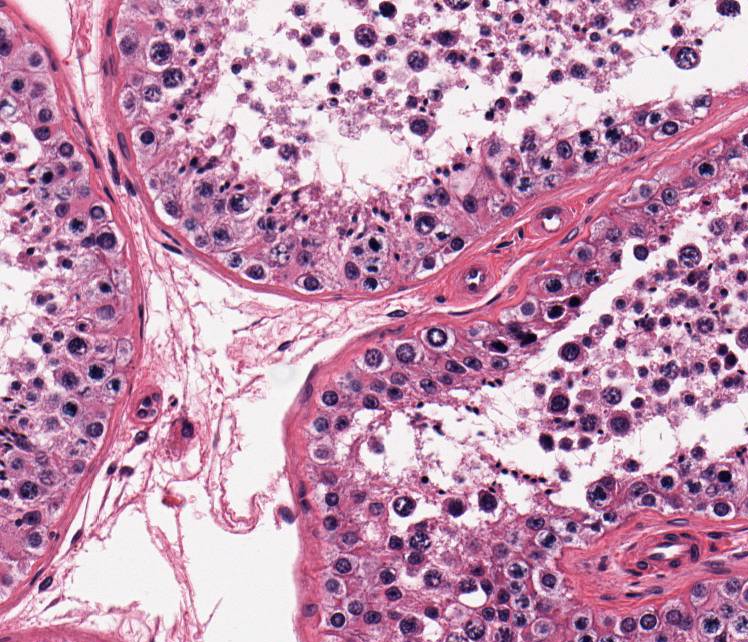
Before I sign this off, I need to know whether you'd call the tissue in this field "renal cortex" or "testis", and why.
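It's testis. You can see parts of three large rounded tubules, top, left and lower right, separated by narrow bands of stroma. Each is lined by many layers of rounded cells, a thick stratified epithelium rather than a single cell layer. Among them, many large cells have round nuclei with coarse chromatin clumped into threads. A thin pink lamellated wall bounds each tubule.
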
